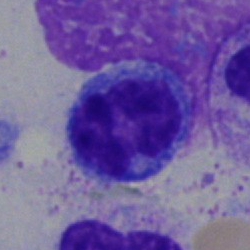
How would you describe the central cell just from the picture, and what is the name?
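First, the outline of the cell is round. Second, the cytoplasm forms only a thin rim around the nucleus, and that rim is blue. Third, the chromatin is clumped into dark patches with paler areas between them. The cell is a lymphocyte.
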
